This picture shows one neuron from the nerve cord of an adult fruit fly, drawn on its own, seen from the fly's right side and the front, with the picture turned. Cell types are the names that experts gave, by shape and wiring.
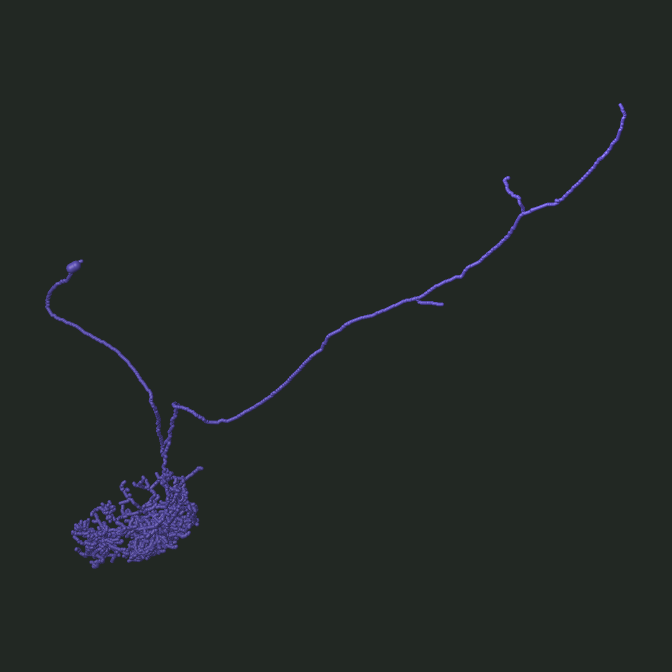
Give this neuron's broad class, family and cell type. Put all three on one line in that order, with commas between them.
nerve-cord intrinsic neuron, hemilineage 23B, IN23B025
